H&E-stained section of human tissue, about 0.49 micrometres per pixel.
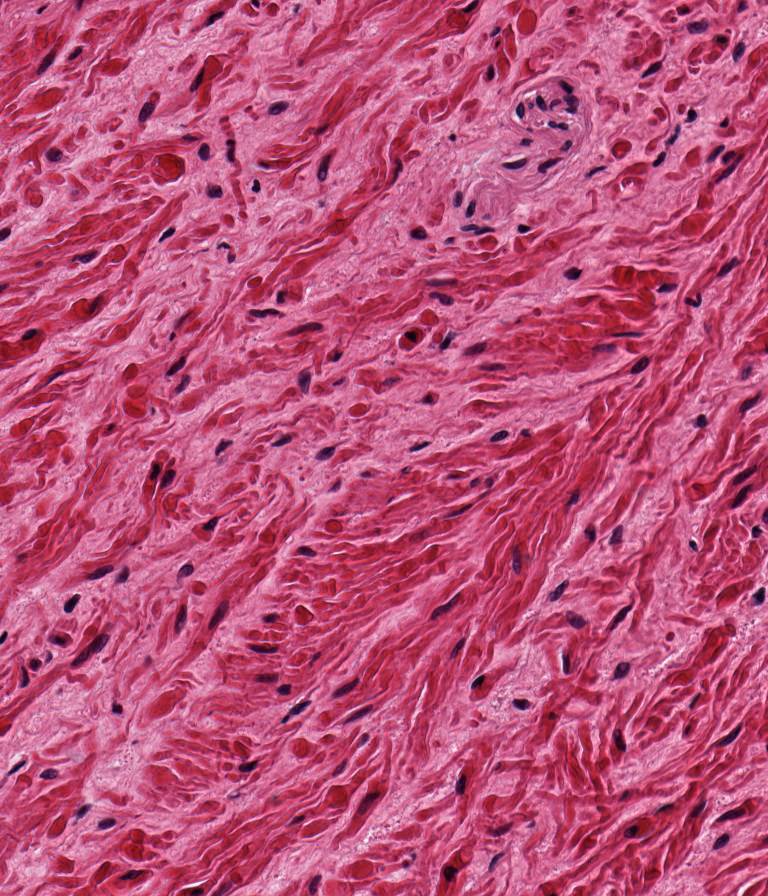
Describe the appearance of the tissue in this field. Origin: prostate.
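You've got bright eosinophilic spindle-shaped fibres in wavy fascicles, crossing the whole field diagonally from lower left to upper right. The nuclei are dark, elongated to oval, sparse and single, never crowded. Some bundles are cut across, giving rounded deep red profiles among the longitudinal fibres. Up top, right of centre, there's a small vessel with concentrically arranged cells.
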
